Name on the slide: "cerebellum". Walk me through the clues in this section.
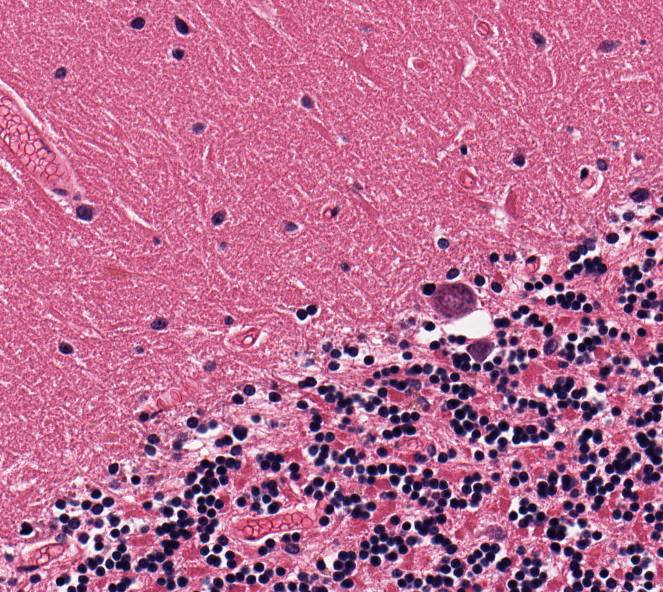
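Sure, it's cerebellum. The field splits into two layers: a sparsely cellular pink one above and a densely cellular one of dark nuclei below, and that pairing goes with it.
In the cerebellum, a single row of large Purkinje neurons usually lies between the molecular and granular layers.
The lower layer is packed with small, round, deeply basophilic nuclei showing very little cytoplasm, with small irregular pink cell-free islands between their clusters. Up top it's finely fibrillar pink neuropil with only scattered small nuclei.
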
